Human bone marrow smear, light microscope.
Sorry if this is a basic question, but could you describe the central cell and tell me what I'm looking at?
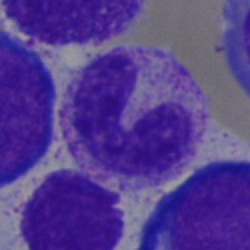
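A horseshoe-shaped nucleus with a deep notch sits in this cell, the notch opening toward the top. Chromatin is dark purple and coarsely clumped. The outline is roughly round with a smooth edge. The cell is a band neutrophil.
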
